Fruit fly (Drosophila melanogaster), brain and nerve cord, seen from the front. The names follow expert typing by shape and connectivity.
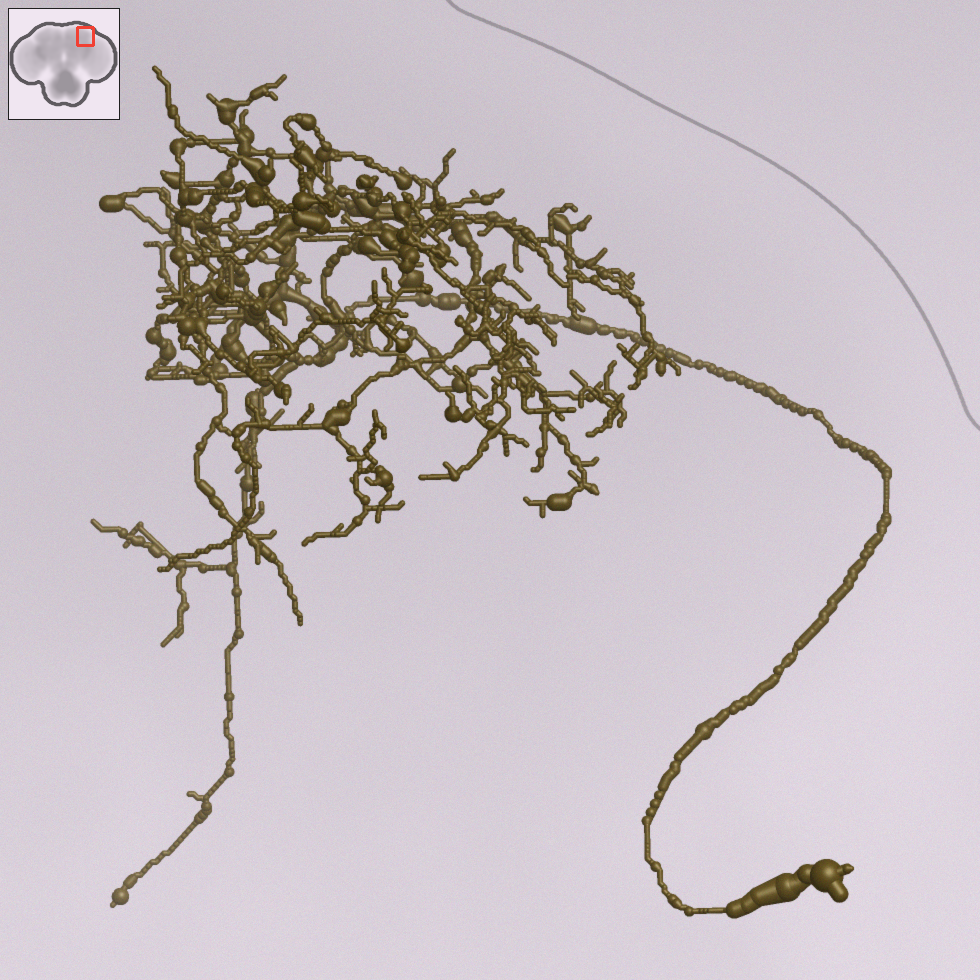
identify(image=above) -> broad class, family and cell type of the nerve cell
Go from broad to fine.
central-brain intrinsic neuron; hemilineage SLPav2; SLP077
